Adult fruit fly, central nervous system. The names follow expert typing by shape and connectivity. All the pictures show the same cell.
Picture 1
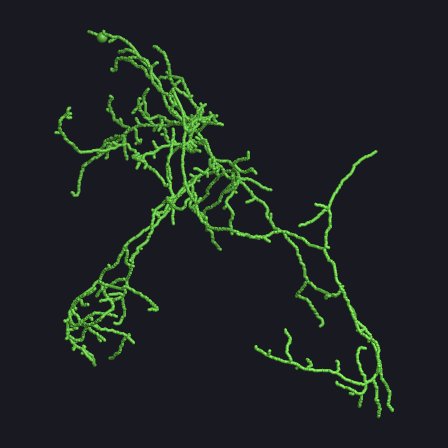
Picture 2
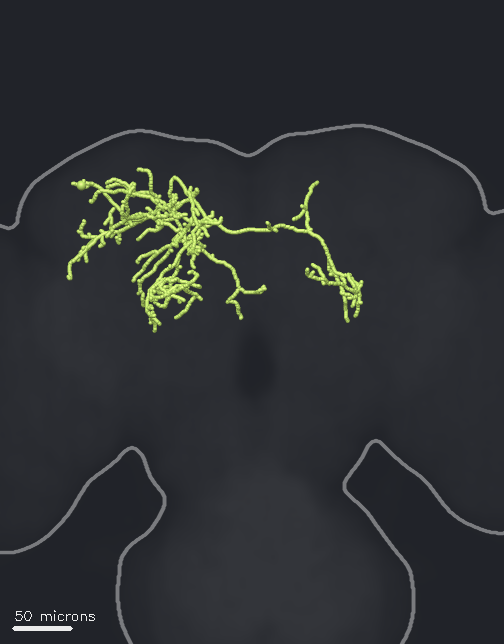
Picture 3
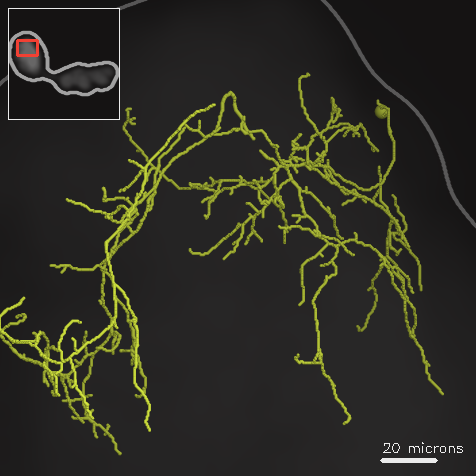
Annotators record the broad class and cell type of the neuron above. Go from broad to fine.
central-brain intrinsic neuron; SMP192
